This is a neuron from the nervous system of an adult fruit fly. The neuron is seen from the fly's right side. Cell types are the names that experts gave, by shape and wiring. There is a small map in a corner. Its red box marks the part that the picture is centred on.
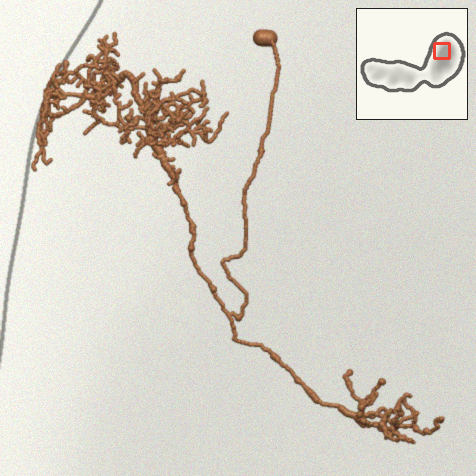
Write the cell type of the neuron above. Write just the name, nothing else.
LPLC2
